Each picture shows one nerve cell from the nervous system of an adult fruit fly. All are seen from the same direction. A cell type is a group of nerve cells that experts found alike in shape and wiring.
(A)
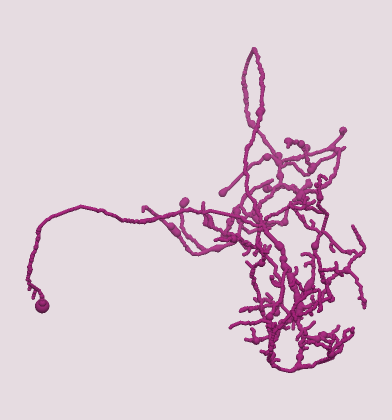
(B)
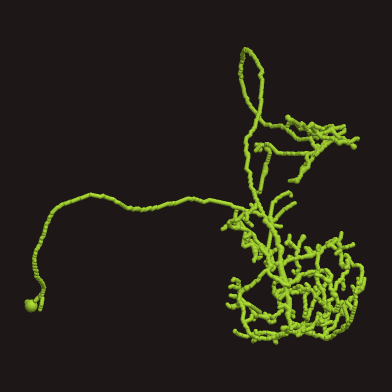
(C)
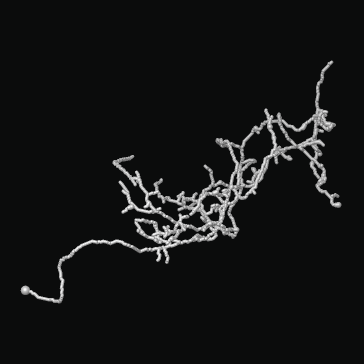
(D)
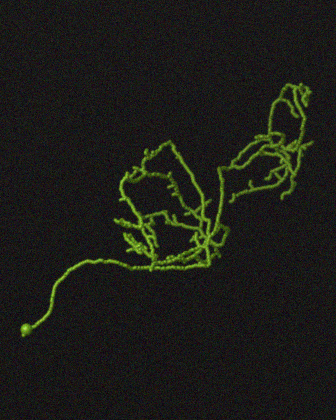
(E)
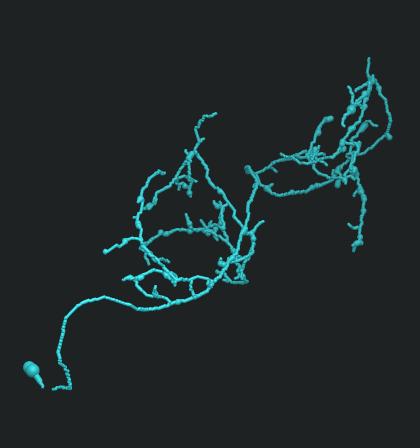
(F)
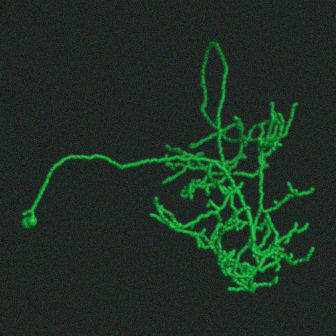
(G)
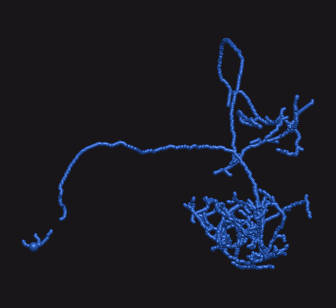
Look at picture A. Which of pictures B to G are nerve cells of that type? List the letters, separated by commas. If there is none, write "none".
B, F, G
